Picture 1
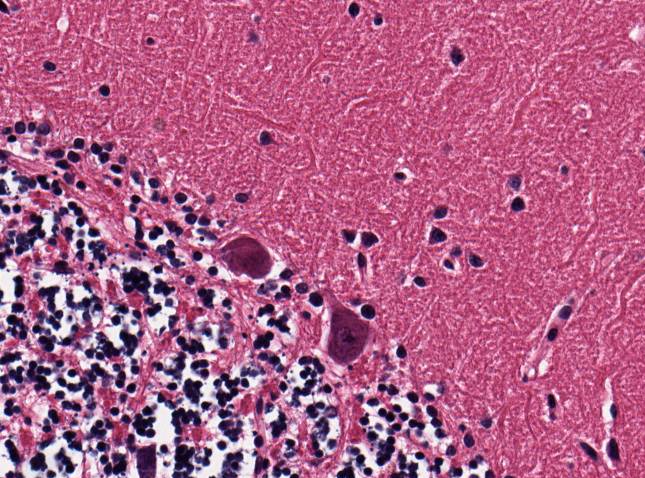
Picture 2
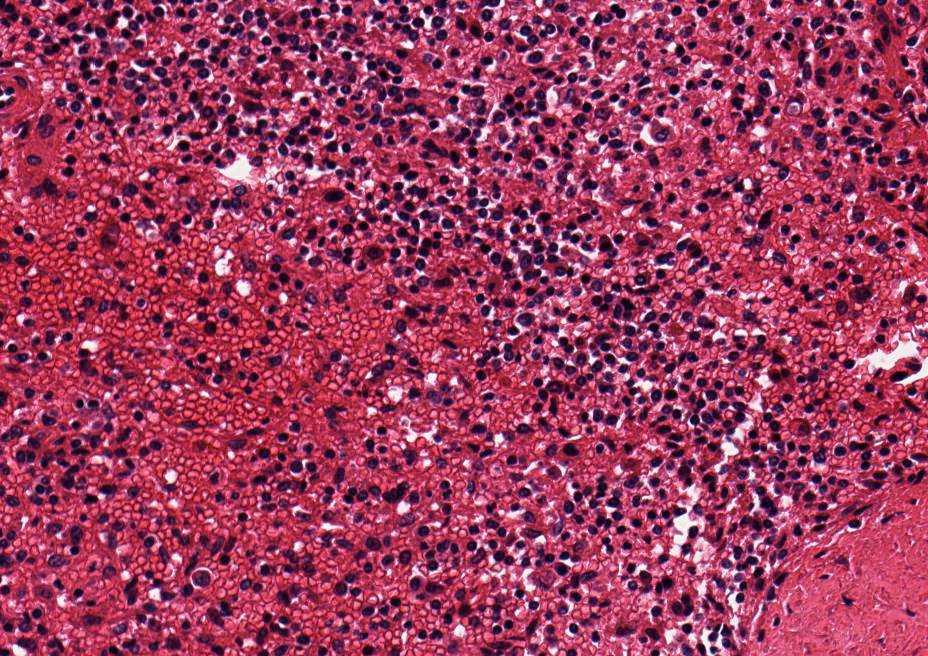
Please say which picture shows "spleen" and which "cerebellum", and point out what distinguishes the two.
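Sorting these out: picture 1 is cerebellum, picture 2 is spleen. In the cerebellum, a diagonal divides a dense cellular layer lower left from a pale, sparsely cellular pink layer upper right. The dense layer is packed with small, round, dark-blue nuclei with scant cytoplasm, thin pink fibre strands running between them. Of the two large neurons, the lower has abundant purplish cytoplasm around a central nucleus with a dark nucleolus. Turning to the spleen: closely packed red blood cells, bright red, rounded and without nuclei, fill much of the left half. Small cells with round dark nuclei and scant cytoplasm crowd the upper centre and right, while the lower right corner holds a pale pink fibrillar patch with few nuclei.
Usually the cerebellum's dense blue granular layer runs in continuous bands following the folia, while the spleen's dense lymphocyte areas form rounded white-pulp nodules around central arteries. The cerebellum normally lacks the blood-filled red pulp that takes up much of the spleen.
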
